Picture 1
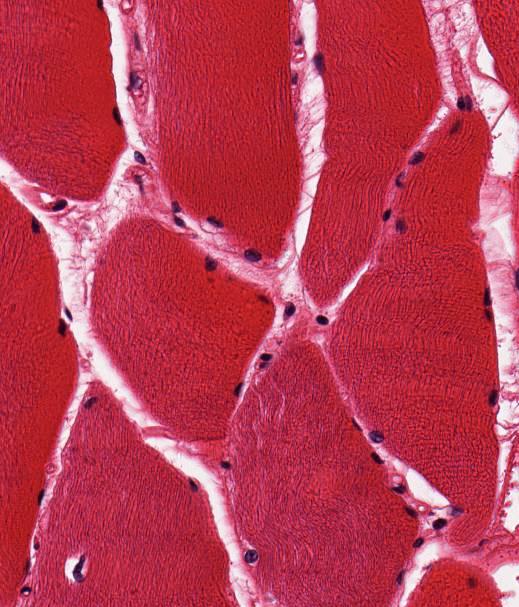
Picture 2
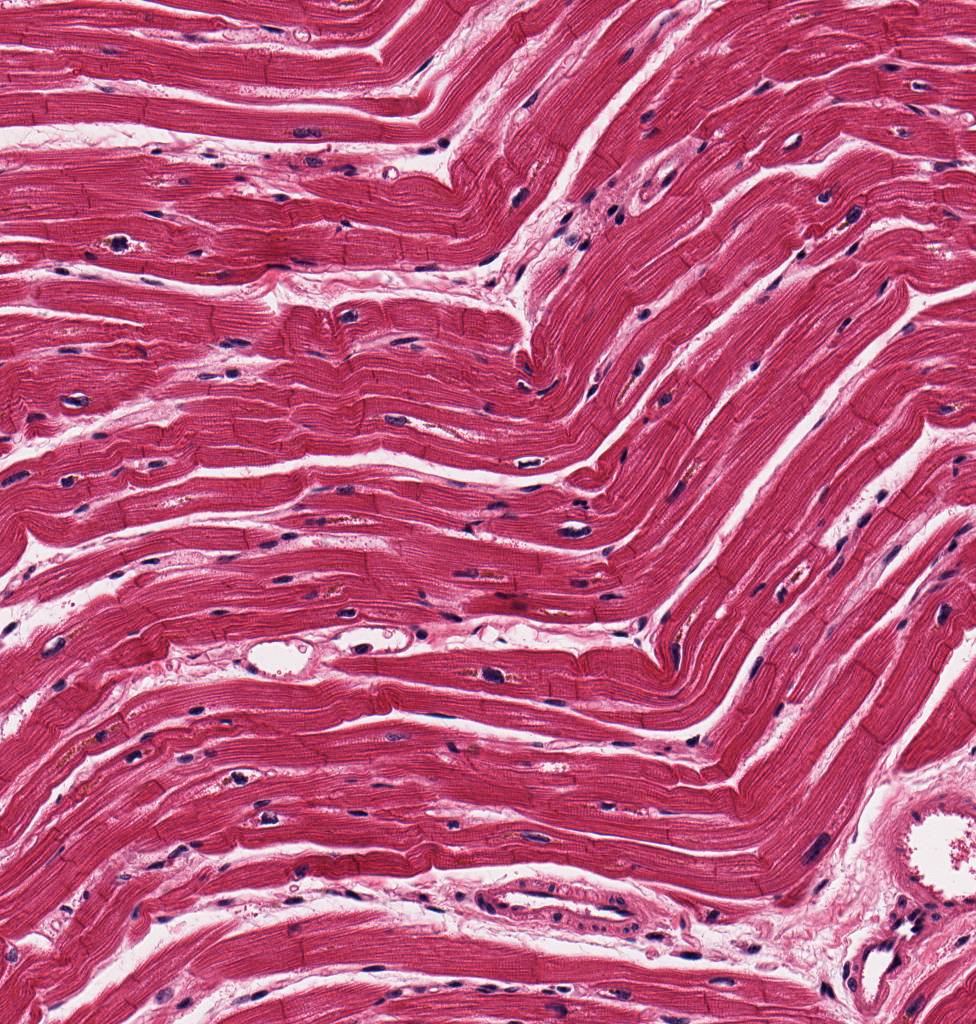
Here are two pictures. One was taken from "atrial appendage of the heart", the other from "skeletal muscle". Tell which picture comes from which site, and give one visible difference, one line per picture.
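The field in picture 1 comes from the skeletal muscle. The dark oval nuclei lie at the edges of the muscle fibres, with none in their centres.
The field in picture 2 comes from the atrial appendage of the heart. Small golden-brown granules lie at the poles of some of the central nuclei.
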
